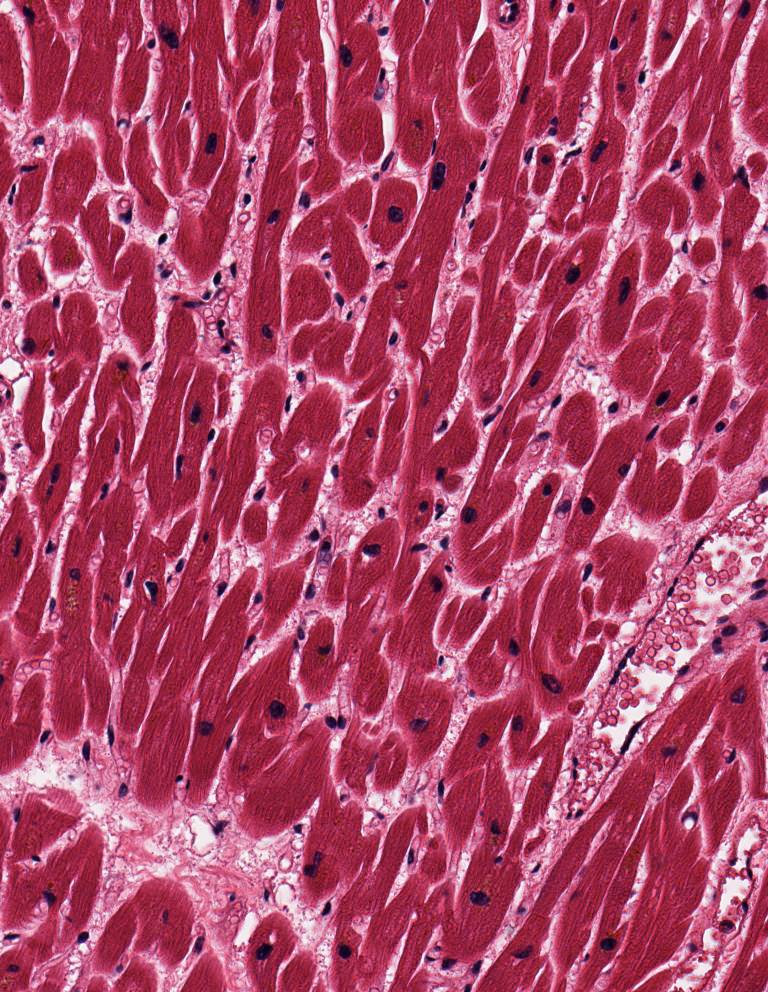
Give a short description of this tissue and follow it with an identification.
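Fibres run mostly diagonally, lower left toward upper right. Fibres branch and join neighbours. Cytoplasm deep red. Pale interstitium between fibres holds small capillaries containing red blood cells. Tissue: left ventricle of the heart.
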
